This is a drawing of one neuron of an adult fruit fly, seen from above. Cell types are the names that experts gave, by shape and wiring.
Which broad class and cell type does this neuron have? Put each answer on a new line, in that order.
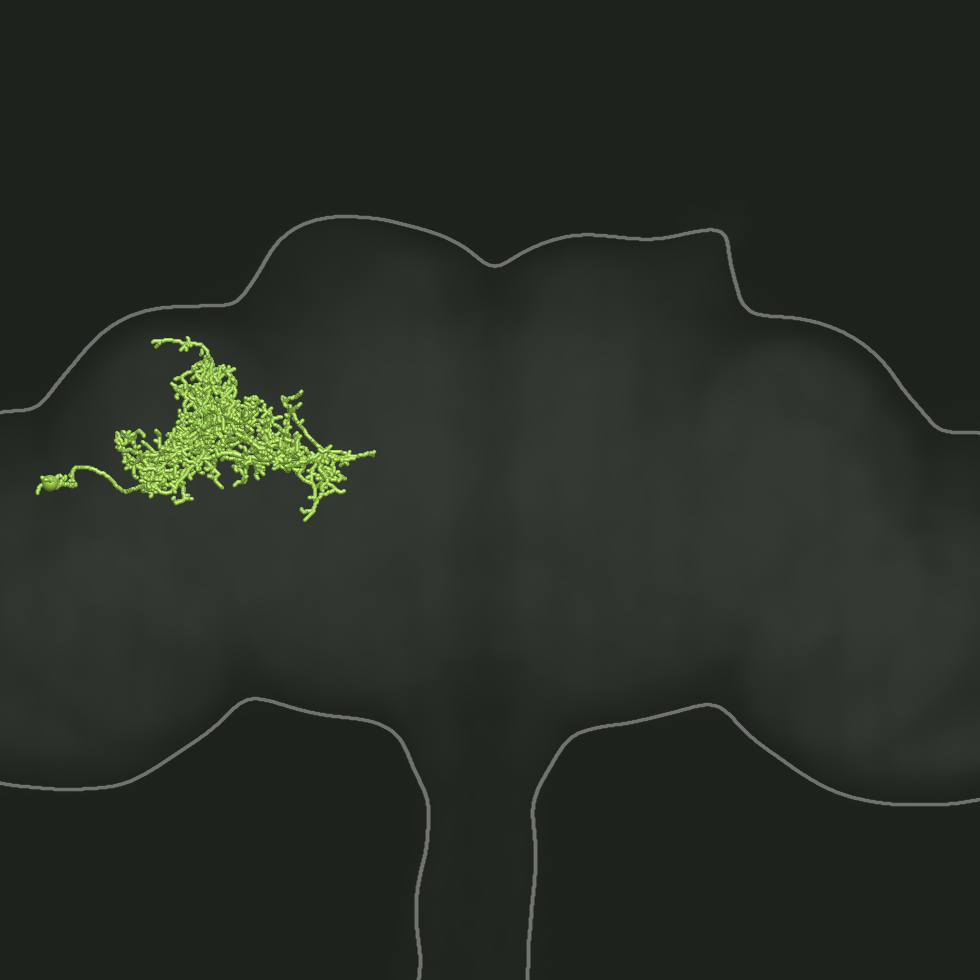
central-brain intrinsic neuron
AVLP029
